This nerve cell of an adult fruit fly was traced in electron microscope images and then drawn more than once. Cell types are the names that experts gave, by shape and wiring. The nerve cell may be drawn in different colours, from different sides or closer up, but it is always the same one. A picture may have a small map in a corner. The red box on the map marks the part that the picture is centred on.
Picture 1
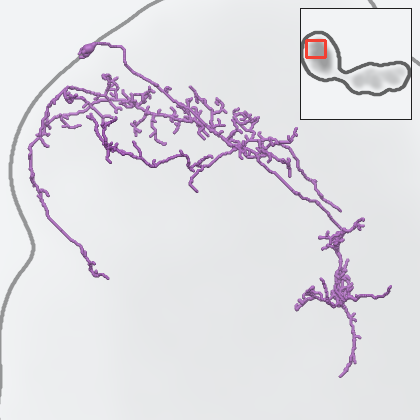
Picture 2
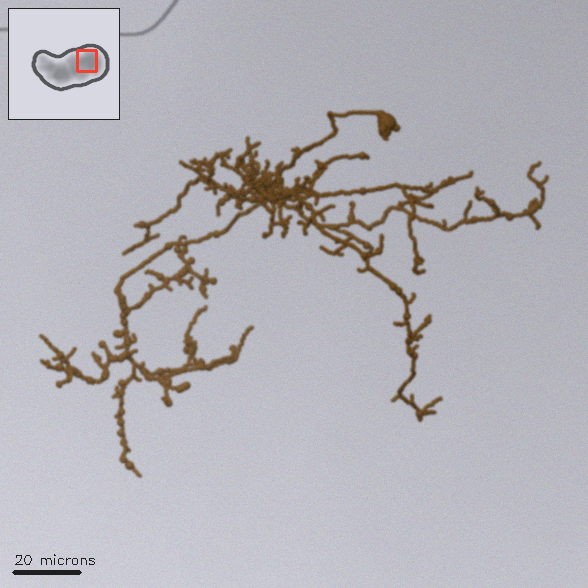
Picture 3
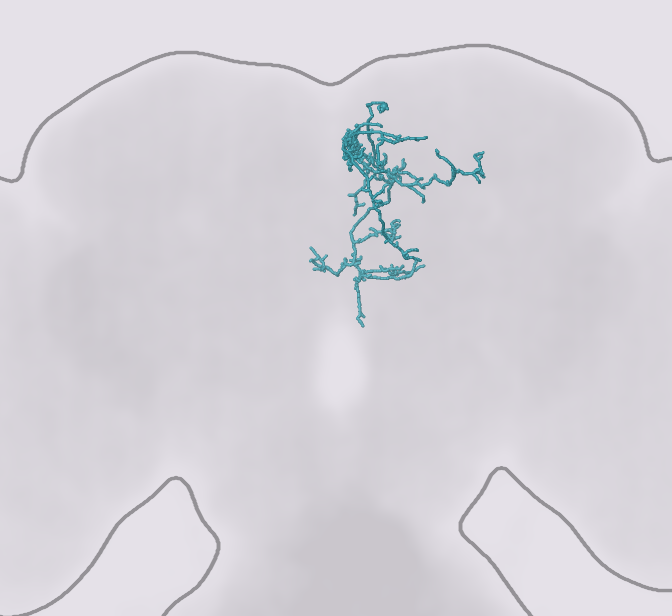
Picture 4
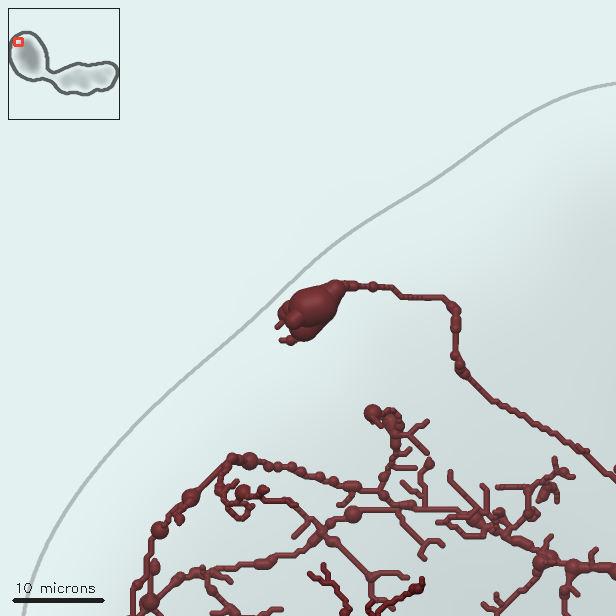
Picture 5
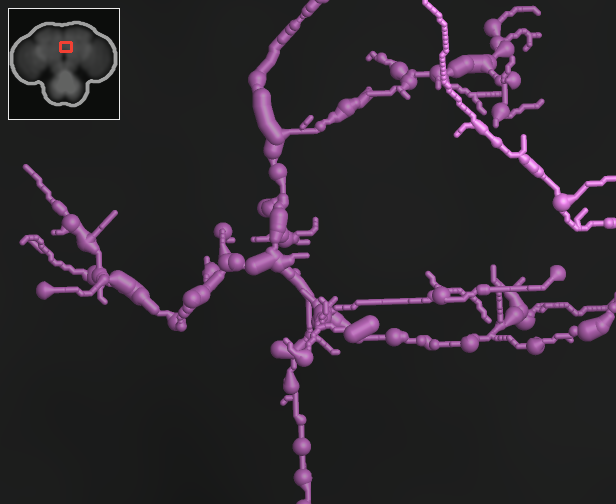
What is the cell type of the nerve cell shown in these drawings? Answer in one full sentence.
This nerve cell is an instance of the cell type SMP064.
